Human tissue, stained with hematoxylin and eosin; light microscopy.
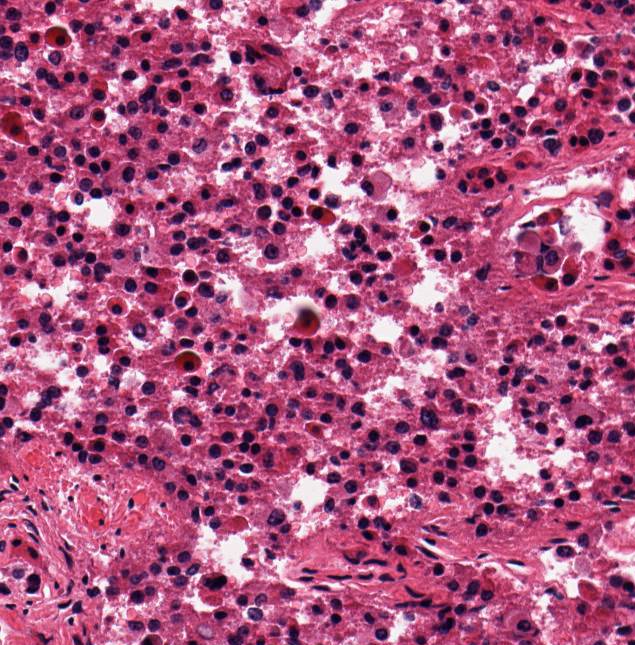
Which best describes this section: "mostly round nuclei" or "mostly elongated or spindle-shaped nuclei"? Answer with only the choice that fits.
Mostly round nuclei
